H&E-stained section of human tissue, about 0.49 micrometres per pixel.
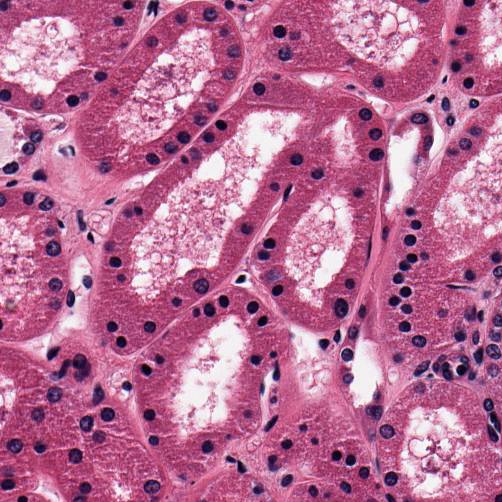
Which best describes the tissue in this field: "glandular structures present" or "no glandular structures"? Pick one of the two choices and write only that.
Glandular structures present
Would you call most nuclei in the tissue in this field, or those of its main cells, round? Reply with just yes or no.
Yes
